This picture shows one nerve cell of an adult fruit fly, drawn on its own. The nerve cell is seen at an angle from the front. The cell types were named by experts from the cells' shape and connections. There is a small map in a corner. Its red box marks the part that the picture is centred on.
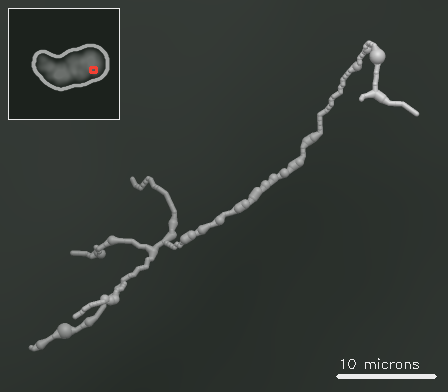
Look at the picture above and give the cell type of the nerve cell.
ORN_VL1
